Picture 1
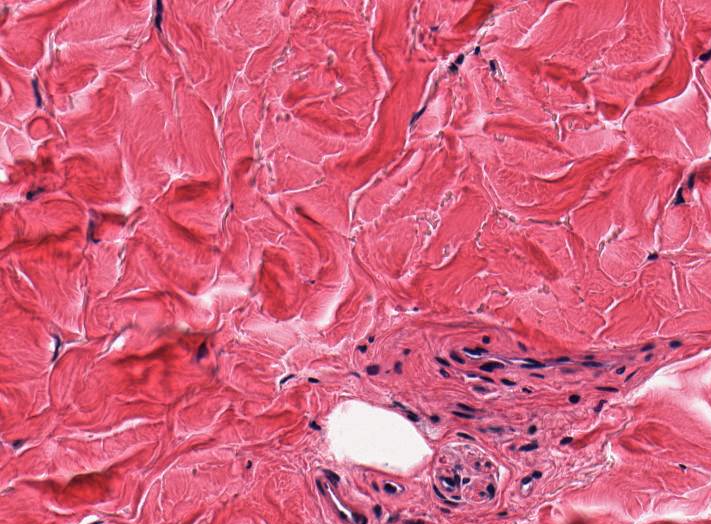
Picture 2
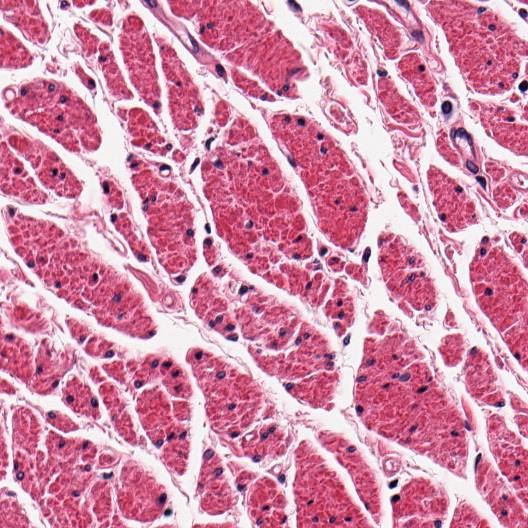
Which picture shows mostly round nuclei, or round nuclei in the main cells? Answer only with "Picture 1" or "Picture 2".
Picture 2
